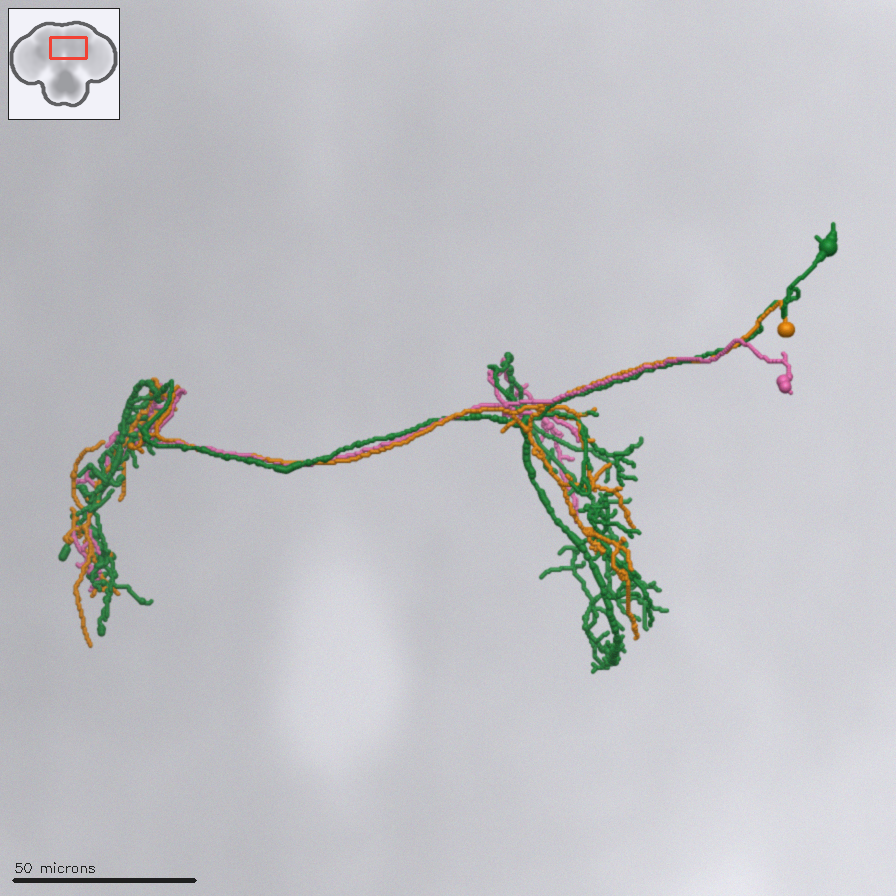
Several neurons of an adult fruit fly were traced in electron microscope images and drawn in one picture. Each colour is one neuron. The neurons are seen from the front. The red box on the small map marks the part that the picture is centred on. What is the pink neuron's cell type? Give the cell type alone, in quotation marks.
"PS087"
